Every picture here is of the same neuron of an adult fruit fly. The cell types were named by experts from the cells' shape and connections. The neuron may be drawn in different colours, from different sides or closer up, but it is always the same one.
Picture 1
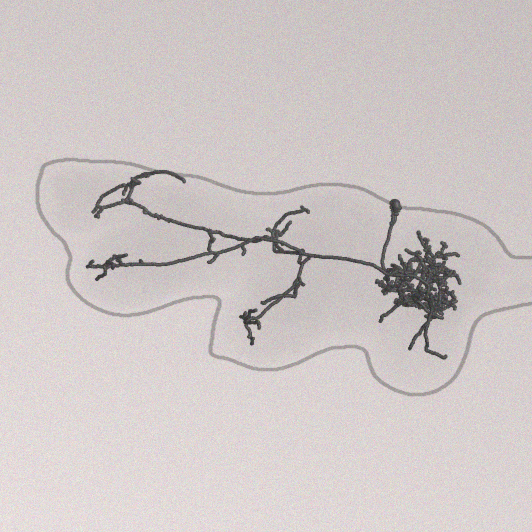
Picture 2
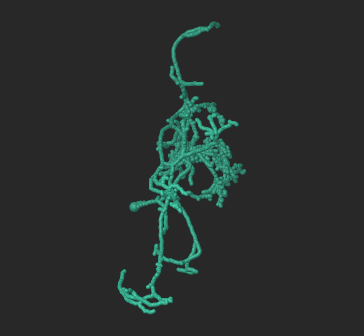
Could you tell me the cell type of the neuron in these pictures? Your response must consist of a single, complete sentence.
This neuron is typed as IN23B001.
